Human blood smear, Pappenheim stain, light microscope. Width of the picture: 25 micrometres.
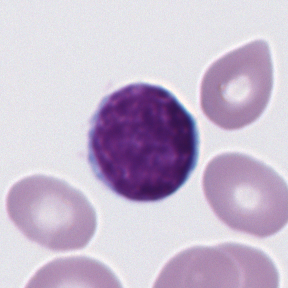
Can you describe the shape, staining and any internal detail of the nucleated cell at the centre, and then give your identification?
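Chromatin dark purple, coarsely clumped. No nucleoli visible in the nucleus. Cytoplasm: a very thin pale blue rim, mainly along the left edge, with no granules. Typical lymphocyte.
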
